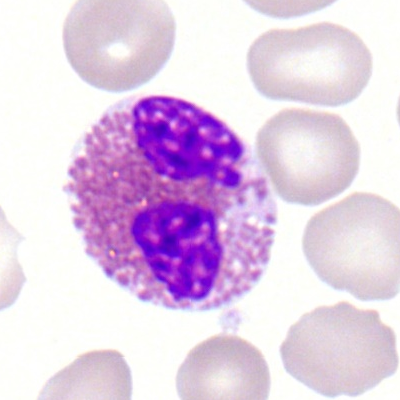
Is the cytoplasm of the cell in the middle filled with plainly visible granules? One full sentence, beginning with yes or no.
Yes, granules are visible in large numbers in its cytoplasm.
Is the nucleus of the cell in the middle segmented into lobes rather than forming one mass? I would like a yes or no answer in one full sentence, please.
Yes, its nucleus consists of two or more distinct lobes.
